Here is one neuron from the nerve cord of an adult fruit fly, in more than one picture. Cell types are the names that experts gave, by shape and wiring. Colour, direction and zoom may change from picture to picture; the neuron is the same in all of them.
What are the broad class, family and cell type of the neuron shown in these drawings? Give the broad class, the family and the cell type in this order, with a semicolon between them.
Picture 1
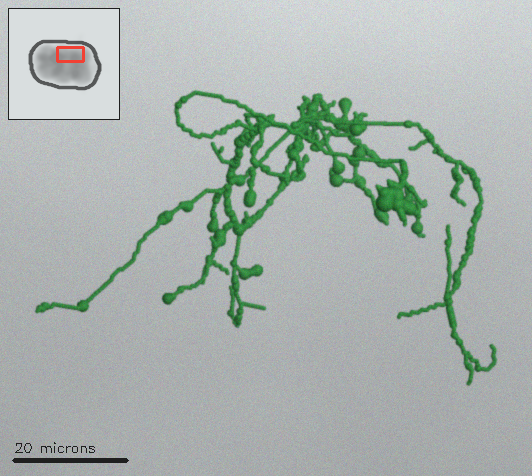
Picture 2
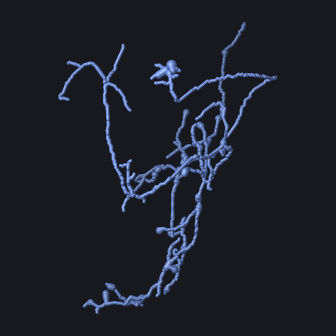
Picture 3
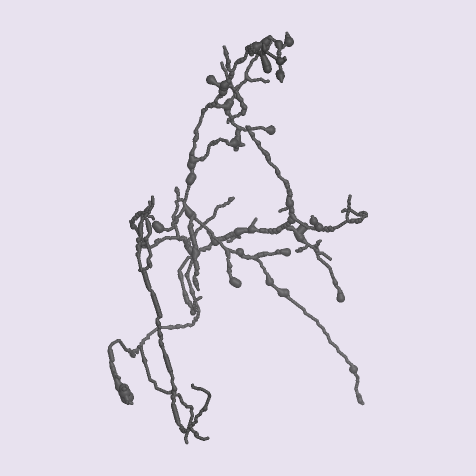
nerve-cord intrinsic neuron; hemilineage 11B; IN11B020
